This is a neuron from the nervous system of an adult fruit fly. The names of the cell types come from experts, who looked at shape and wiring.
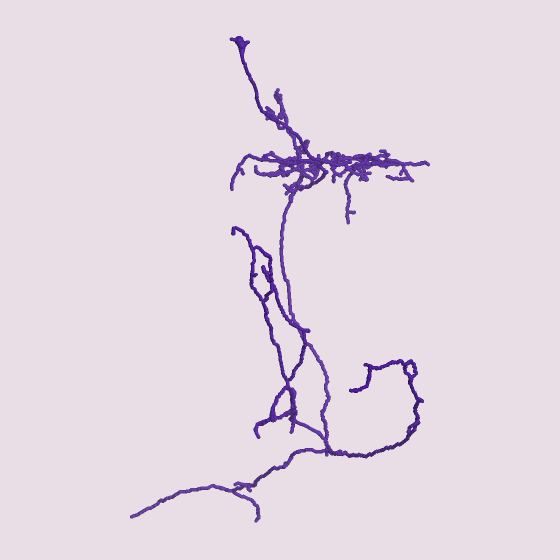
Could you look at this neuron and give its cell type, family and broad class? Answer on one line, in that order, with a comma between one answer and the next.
CB1087, hemilineage VESa2, central-brain intrinsic neuron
